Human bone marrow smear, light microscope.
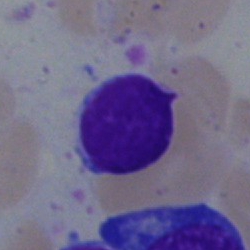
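Lymphocyte at the centre of a stained bone marrow smear. Its chromatin is dense and dark purple. The cytoplasm is very scant, visible only as a thin rim, which is blue at the lower left. A small pointed tag projects from the upper right edge.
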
